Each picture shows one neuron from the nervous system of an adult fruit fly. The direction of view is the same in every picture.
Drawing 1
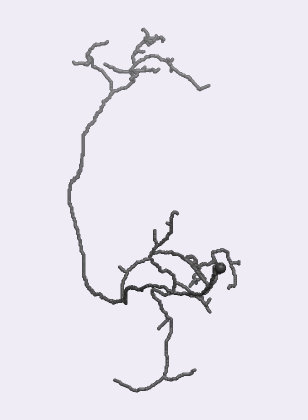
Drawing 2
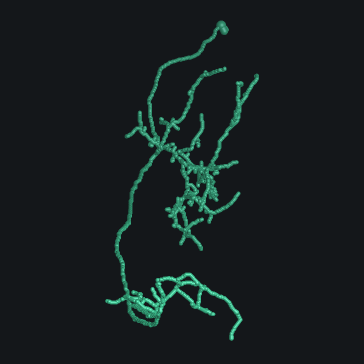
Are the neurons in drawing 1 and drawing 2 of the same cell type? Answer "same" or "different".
different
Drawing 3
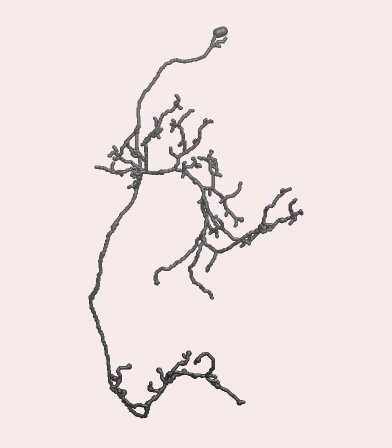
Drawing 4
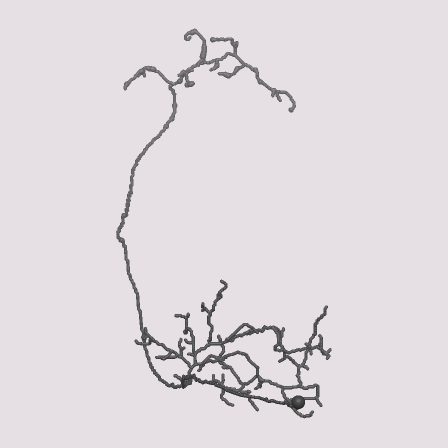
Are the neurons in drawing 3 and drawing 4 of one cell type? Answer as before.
different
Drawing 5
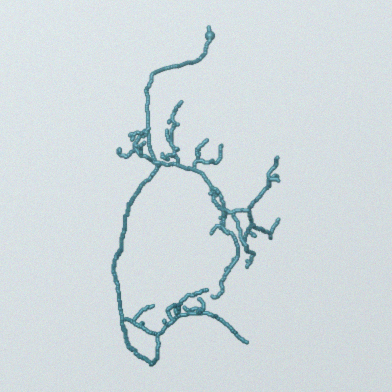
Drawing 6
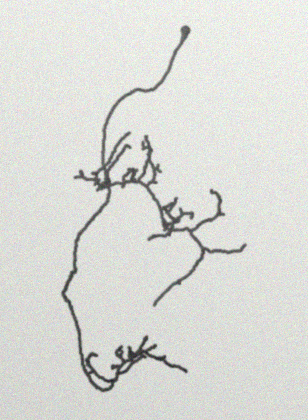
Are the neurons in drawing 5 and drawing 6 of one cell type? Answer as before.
same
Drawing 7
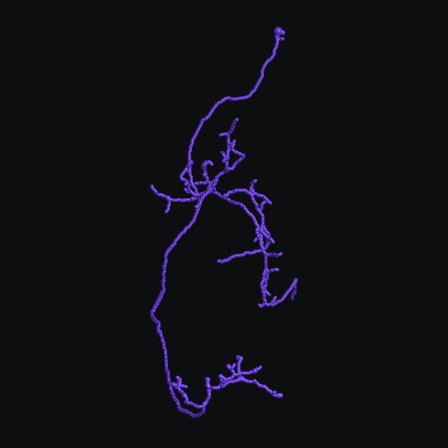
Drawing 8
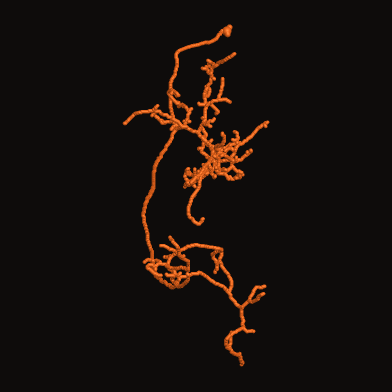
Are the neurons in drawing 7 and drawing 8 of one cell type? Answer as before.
different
